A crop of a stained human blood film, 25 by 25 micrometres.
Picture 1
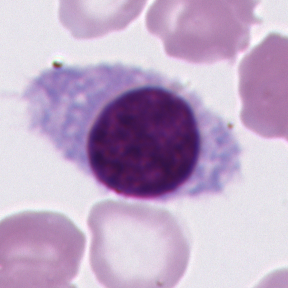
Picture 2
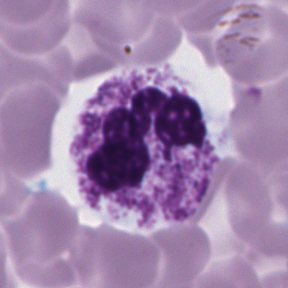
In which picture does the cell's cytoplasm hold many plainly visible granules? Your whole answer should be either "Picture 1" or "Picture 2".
Picture 2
